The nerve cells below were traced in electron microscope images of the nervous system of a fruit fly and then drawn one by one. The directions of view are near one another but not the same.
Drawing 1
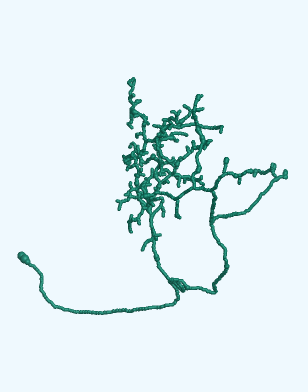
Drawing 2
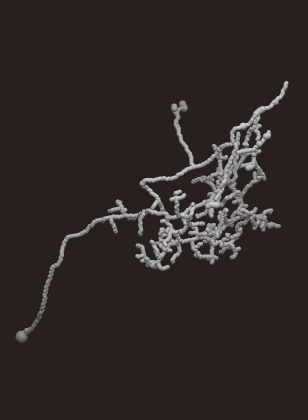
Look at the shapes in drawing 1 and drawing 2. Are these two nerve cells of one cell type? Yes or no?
no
